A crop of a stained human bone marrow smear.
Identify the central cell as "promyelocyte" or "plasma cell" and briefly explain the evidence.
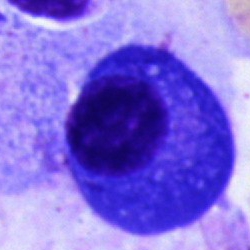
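Answer: plasma cell.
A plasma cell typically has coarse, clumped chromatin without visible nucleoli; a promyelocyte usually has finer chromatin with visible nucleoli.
The dark purple, densely stained chromatin here sits with the plasma cell pattern, not the finer one. Plentiful deep, intense blue cytoplasm lies mostly right of and below the nucleus, with small pale spots scattered through it.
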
